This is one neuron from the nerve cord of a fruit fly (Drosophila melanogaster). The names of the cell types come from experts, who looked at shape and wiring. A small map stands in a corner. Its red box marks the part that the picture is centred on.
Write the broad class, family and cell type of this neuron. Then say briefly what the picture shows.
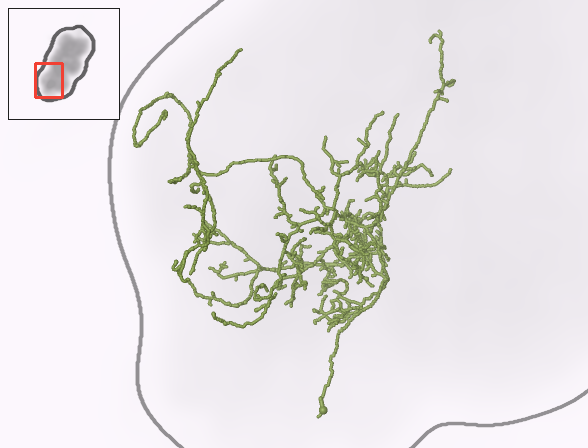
This is a nerve-cord intrinsic neuron. Its family is hemilineage 04B. The cell type is IN04B075. The picture shows dozens of branch ends. In this view it is about as wide as it is tall.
